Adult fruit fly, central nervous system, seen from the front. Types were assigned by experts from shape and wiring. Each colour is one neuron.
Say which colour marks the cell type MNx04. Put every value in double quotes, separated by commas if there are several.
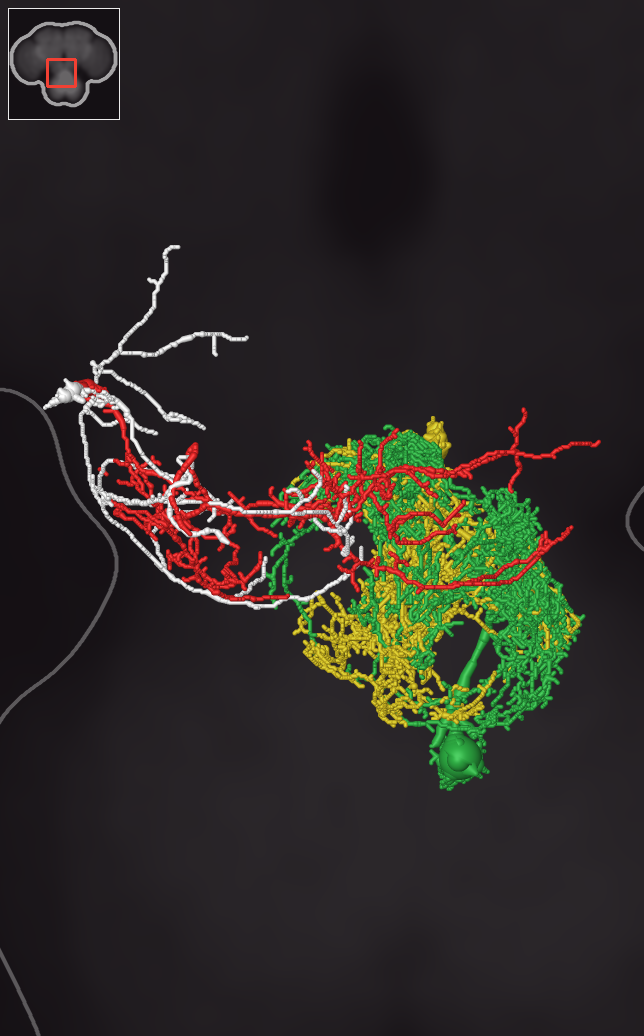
"white"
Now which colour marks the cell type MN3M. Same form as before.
"red"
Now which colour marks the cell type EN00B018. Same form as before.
"yellow"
